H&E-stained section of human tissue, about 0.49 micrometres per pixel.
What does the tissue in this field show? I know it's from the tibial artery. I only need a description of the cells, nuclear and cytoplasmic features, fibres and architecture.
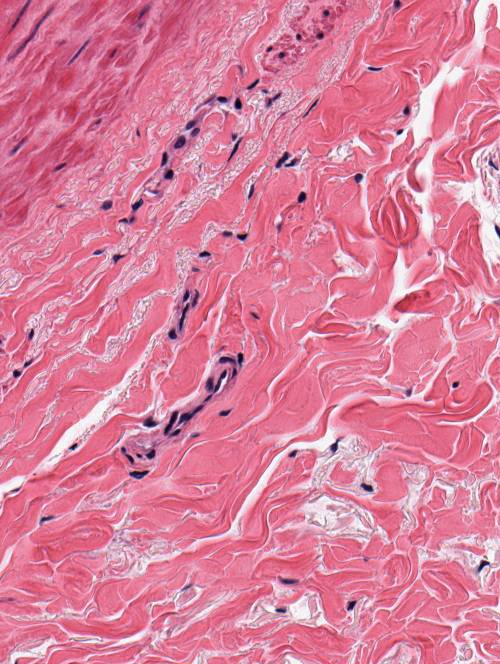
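Field largely thick, wavy, eosinophilic collagen bundles, closely packed. Cells sparse; mostly fibroblasts with small, dark, elongated nuclei between bundles. Small vessels, lined by elongated dark endothelial nuclei, run diagonally through centre-left. Upper-left corner: more uniform, darker pink zone with a few elongated nuclei.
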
